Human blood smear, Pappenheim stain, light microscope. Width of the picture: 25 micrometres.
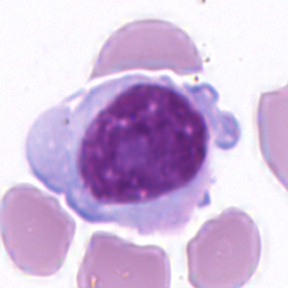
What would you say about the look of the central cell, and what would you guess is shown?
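The nucleus is oval, not lobed, and measures about 12 by 10 micrometres. Its cytoplasmic rim is widest on the left side of the nucleus. The cytoplasm is pale blue, deepening to a darker blue at the cell edge. Small rounded blebs project from the cell's upper right edge. The cell is a plasma cell.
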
